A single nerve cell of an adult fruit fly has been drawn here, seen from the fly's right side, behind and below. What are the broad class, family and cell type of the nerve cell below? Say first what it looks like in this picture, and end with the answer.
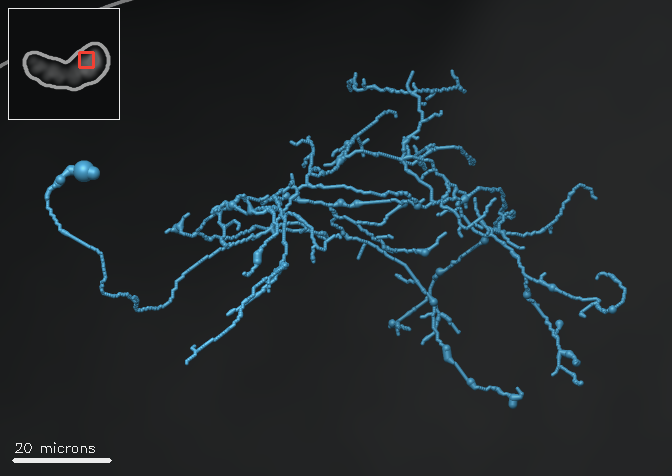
From left to right in the picture it spans about 120 microns. The picture shows dozens of branch ends. This is a central-brain intrinsic neuron. Its family is hemilineage DM4_dorsal. It is of cell type SMP409.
